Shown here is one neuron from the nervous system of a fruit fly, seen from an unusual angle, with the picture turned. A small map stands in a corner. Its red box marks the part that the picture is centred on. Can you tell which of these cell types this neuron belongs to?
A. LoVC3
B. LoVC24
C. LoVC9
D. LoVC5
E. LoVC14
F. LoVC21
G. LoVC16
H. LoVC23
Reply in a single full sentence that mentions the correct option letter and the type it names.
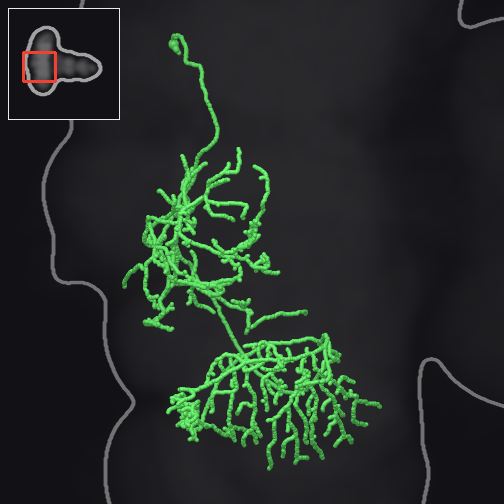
The neuron is of type LoVC21, and that type is option F.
